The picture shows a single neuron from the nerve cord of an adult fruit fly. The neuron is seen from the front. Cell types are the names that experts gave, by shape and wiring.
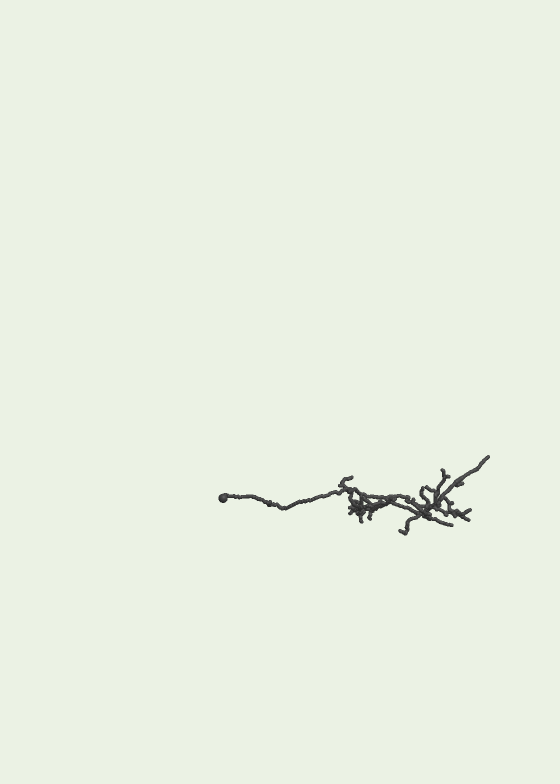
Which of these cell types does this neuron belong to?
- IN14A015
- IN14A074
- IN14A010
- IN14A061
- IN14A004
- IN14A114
IN14A114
